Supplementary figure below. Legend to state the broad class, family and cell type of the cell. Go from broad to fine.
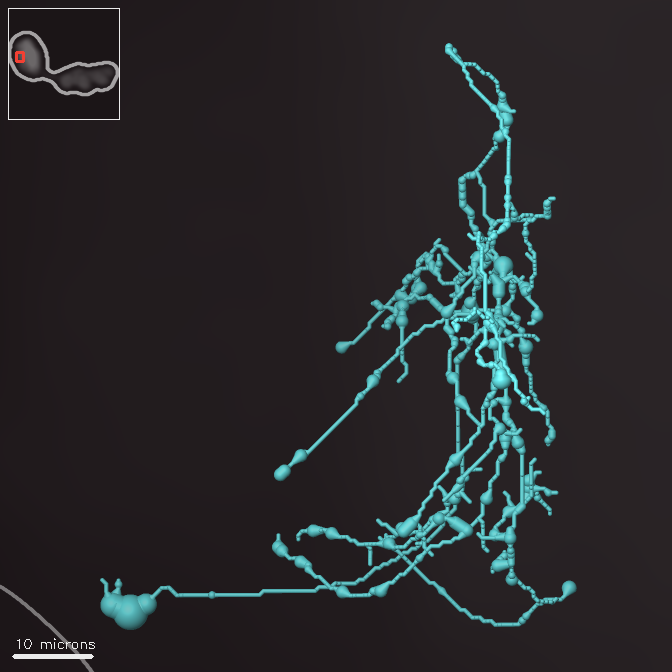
central-brain intrinsic neuron; hemilineage ALv2; v2LNX01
